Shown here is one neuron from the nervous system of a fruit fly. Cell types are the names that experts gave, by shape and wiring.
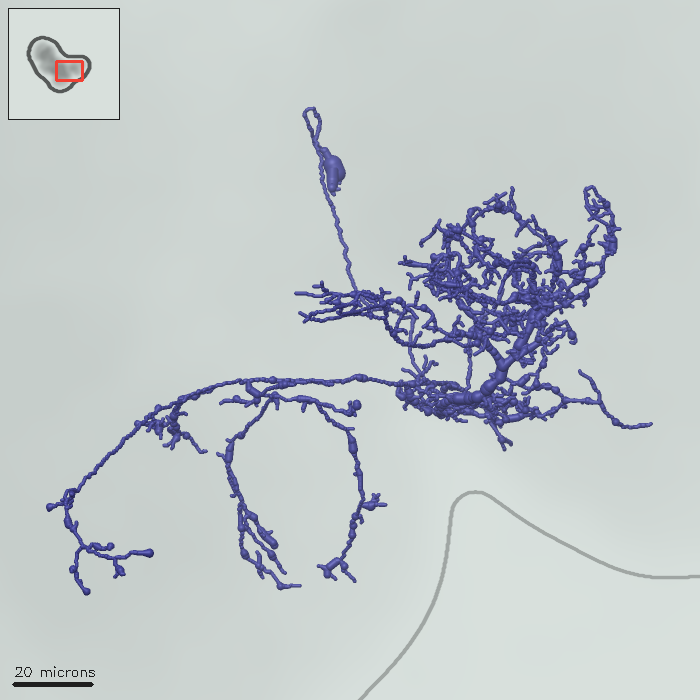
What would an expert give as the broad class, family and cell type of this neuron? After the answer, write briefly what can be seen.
It is a nerve-cord intrinsic neuron. The family is hemilineage 01A. The cell type is IN01A031. Its cell body lies at the top of the picture. By the scale bar it is about 160 microns wide in this view. More than a hundred branch ends can be seen.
